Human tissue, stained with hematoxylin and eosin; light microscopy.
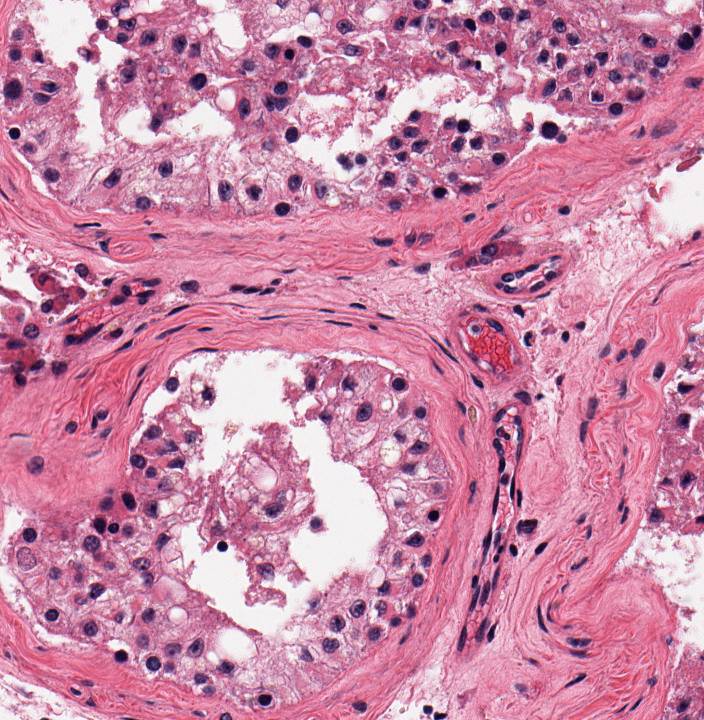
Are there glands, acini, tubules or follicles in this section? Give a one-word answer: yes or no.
Yes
